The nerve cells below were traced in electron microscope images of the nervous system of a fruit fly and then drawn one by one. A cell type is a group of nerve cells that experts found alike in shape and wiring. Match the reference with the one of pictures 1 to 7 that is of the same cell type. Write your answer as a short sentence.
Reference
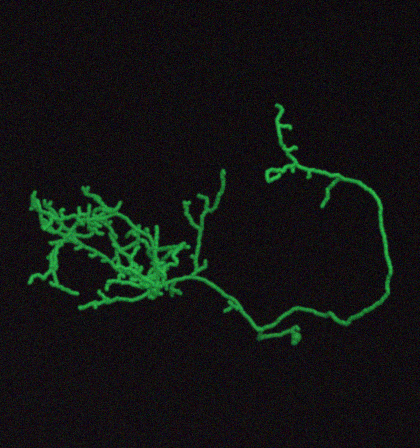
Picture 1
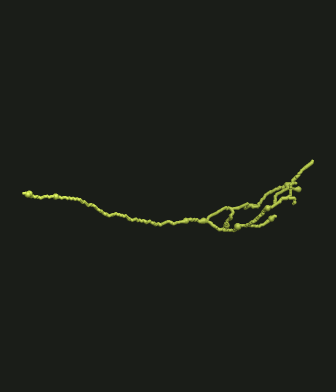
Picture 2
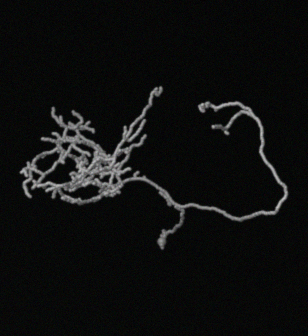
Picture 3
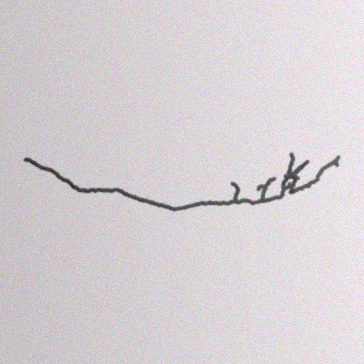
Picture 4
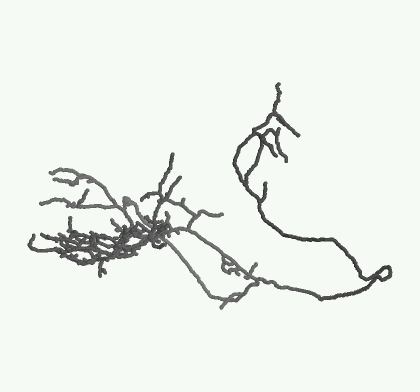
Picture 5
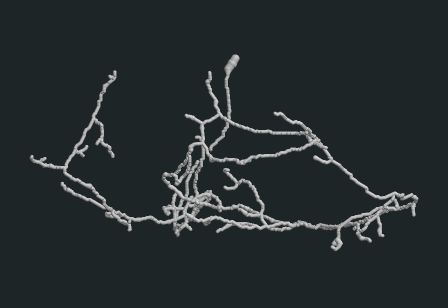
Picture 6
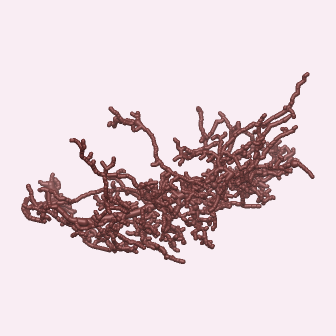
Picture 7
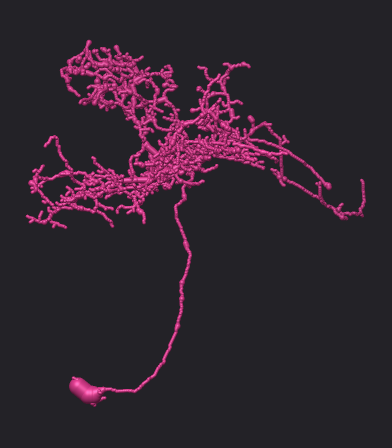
Picture 2 shows a nerve cell of the same cell type.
